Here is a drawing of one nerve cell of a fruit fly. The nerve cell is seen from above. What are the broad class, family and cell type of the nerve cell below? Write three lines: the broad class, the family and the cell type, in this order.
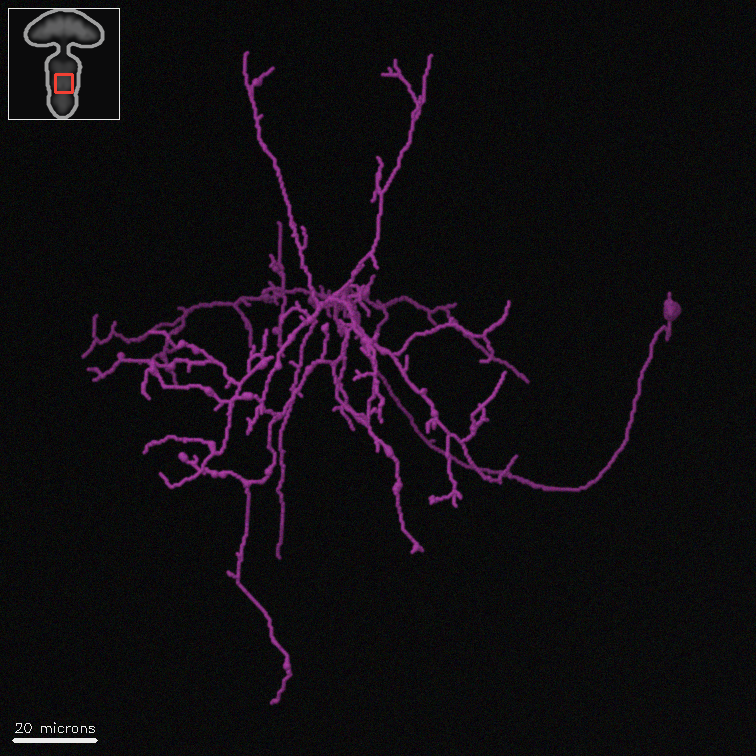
nerve-cord intrinsic neuron
hemilineage 11A
IN11A018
